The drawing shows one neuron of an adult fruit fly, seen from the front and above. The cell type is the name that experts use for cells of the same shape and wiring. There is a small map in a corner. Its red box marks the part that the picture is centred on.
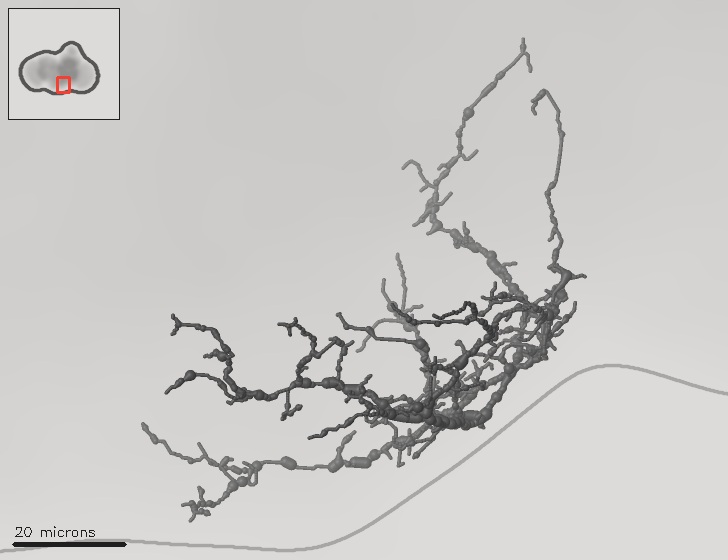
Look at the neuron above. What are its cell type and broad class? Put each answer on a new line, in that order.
MN4a
motor neuron of the brain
